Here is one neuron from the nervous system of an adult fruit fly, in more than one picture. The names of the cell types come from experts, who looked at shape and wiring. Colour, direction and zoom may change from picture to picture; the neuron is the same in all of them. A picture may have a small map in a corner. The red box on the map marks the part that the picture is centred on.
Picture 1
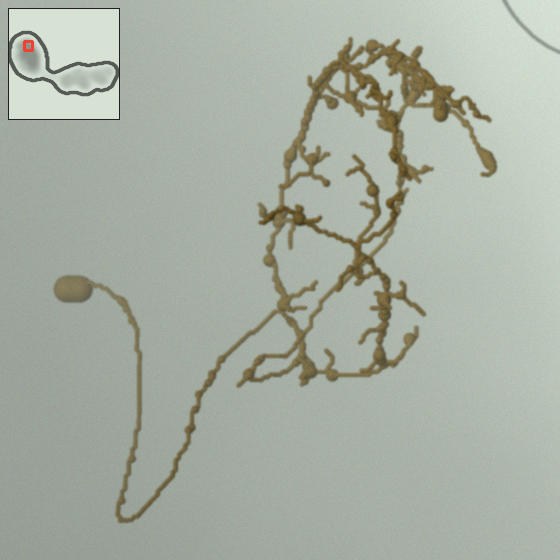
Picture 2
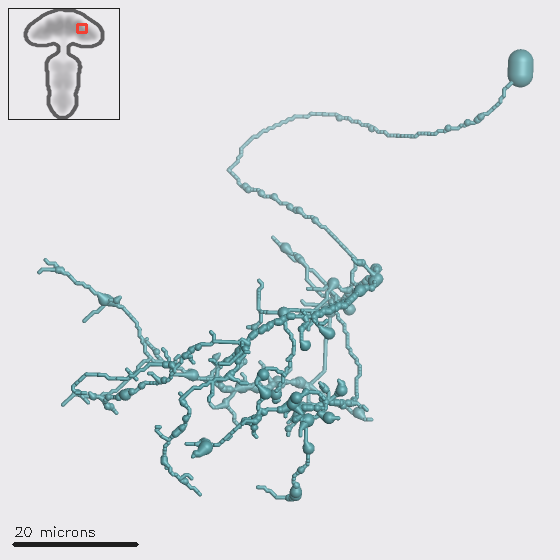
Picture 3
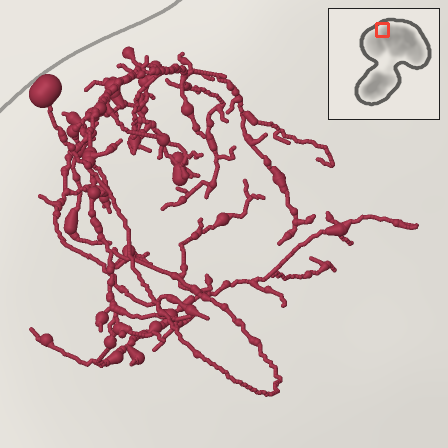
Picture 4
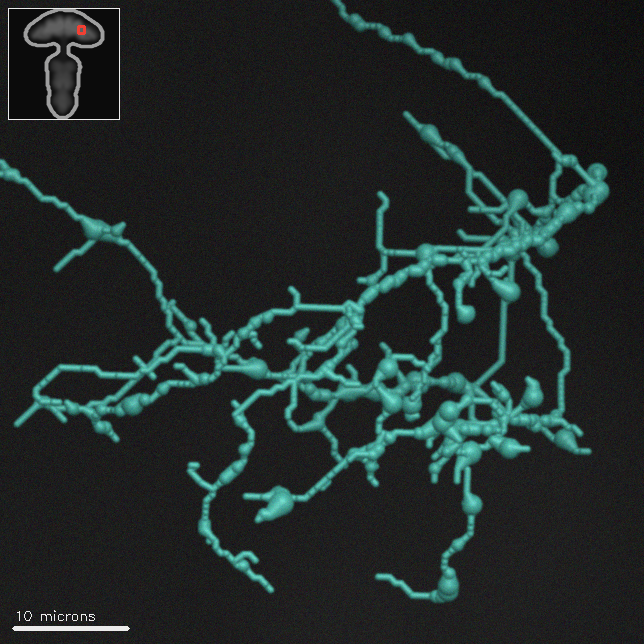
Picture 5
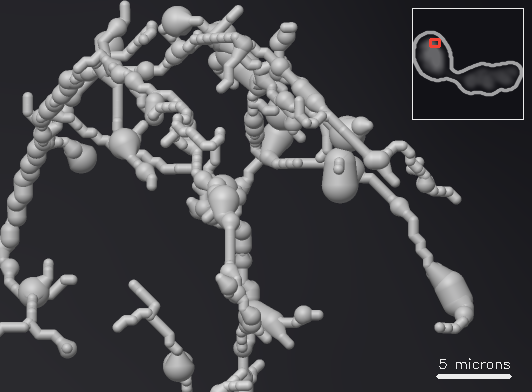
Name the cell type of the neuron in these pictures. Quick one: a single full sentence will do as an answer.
To the cell type LHAV4g7_b belongs this neuron.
